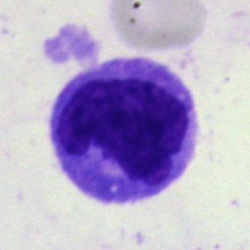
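Monocyte at the centre of the field. First, the outline is roughly round. Next, the nucleus fills most of the cell and carries a notch in its lower edge. Last, the chromatin is dark purple and dense.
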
